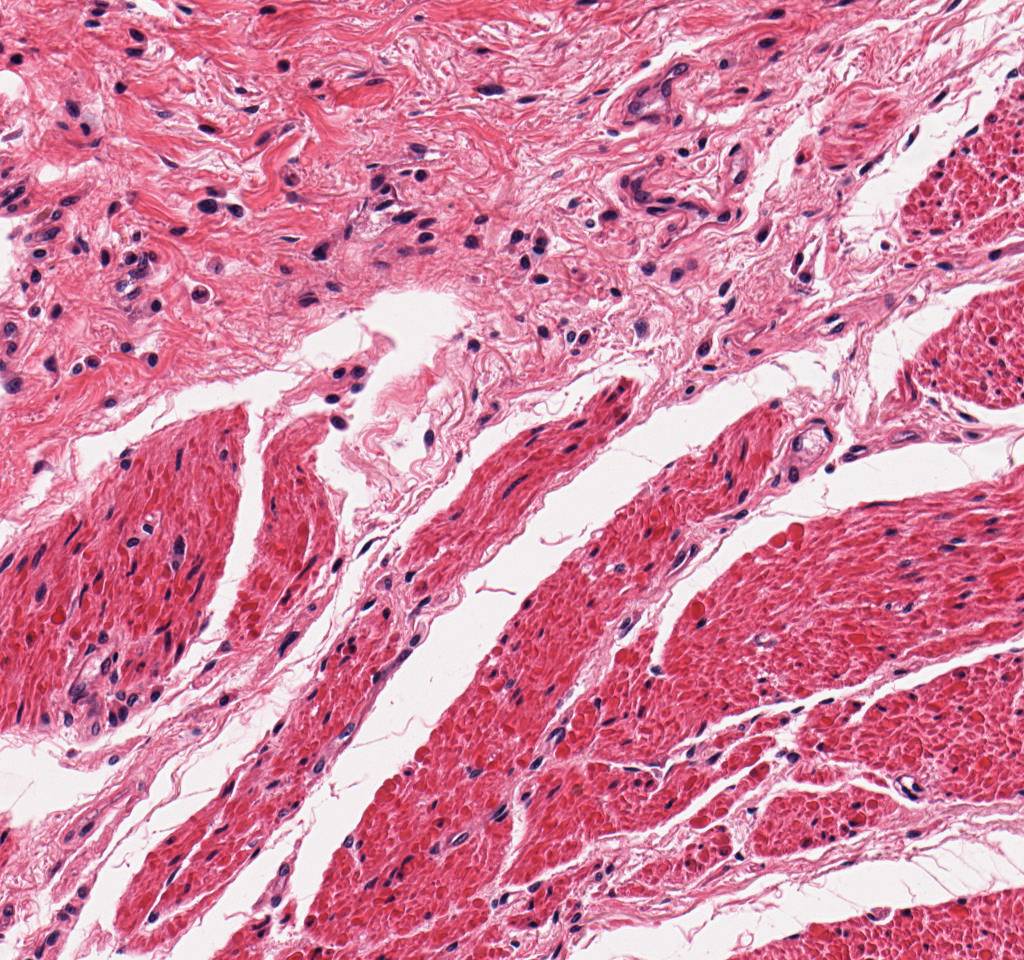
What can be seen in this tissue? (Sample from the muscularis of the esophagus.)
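At top: connective tissue of wavy pink collagen fibres, scattered dark fibroblast nuclei. Nuclei among the muscle fibres dark blue, oval to elongated. No epithelium anywhere in the field. No fat cells between muscle bundles or within the connective tissue.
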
